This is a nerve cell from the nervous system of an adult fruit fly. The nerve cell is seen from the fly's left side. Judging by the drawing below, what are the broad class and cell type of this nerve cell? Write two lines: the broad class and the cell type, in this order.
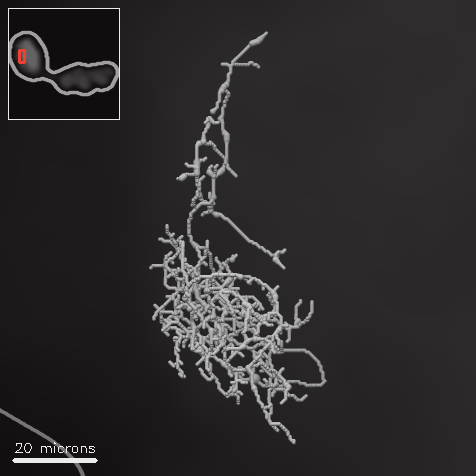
central-brain intrinsic neuron
CB2599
